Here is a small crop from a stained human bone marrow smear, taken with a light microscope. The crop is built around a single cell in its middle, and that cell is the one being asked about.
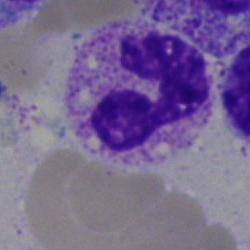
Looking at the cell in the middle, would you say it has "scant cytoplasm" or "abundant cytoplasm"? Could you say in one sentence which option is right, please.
It is abundant cytoplasm that surrounds the nucleus of this cell.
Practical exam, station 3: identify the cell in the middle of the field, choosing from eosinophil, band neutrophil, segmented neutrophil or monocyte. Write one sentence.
The cell at the heart of this crop is a segmented neutrophil.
